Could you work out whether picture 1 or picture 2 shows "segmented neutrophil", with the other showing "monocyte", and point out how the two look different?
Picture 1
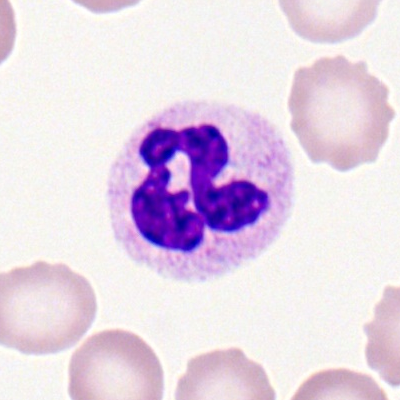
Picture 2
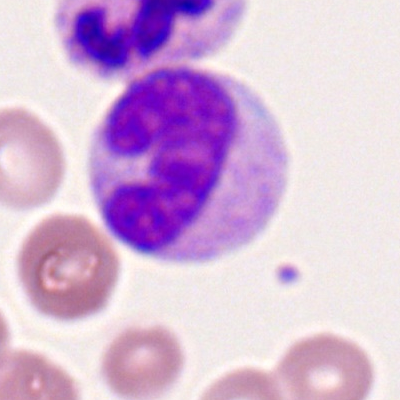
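If I compare the two, the segmented neutrophil is in picture 1 and the monocyte in picture 2. Both are round, and both have dark purple chromatin, coarsely clumped in the neutrophil and stained in uneven clumps in the monocyte. The nucleus is where I'd look: the monocyte's is indented, rather like a kidney.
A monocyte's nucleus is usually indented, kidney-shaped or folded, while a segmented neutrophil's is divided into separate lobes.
The cytoplasm differs as well: plentiful and pale pink in the neutrophil, a broad pale lilac crescent on the right side in the monocyte.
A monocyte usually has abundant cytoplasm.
Each holds fine, faint granules, lilac ones filling the neutrophil's cytoplasm.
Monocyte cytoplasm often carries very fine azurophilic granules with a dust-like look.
In the neutrophil I also find no nucleoli and no vacuoles.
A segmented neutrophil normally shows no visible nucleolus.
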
